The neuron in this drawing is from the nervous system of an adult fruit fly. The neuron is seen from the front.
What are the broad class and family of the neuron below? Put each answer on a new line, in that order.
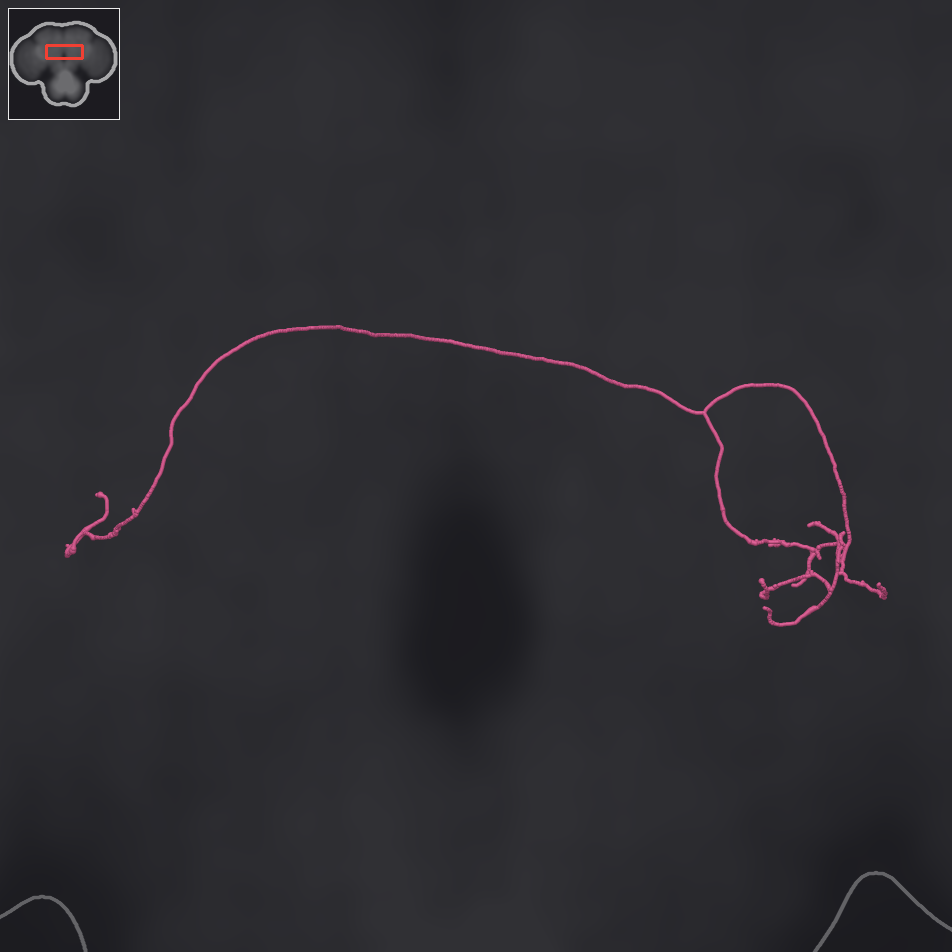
sensory neuron entering the brain
class olfactory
